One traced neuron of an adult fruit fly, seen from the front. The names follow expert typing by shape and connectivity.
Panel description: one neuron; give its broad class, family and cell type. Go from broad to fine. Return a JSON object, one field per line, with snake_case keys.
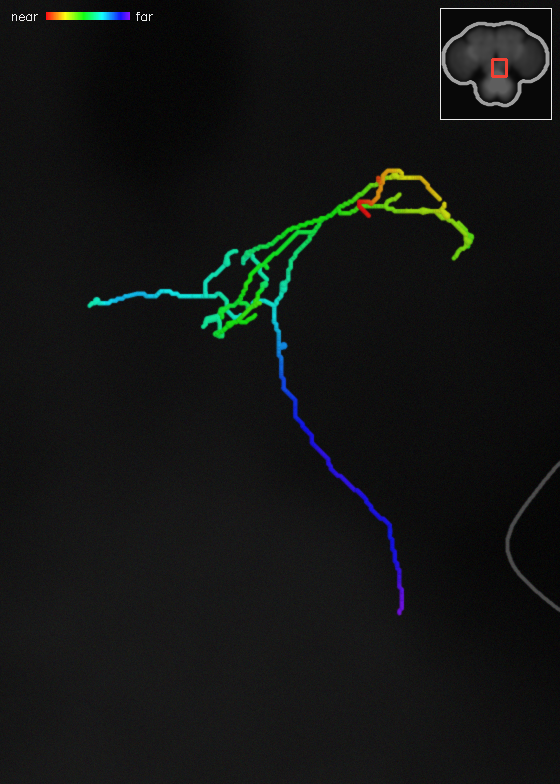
{
 "broad_class": "sensory neuron entering the brain",
 "family": "class gustatory",
 "cell_type": "LB1e"
}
